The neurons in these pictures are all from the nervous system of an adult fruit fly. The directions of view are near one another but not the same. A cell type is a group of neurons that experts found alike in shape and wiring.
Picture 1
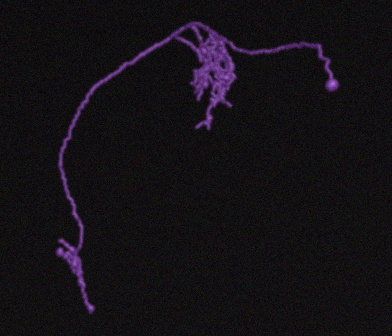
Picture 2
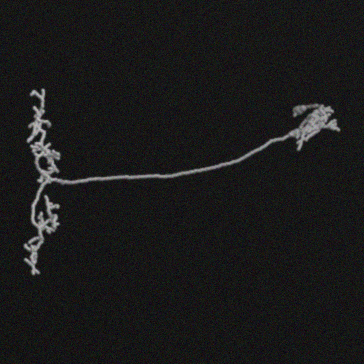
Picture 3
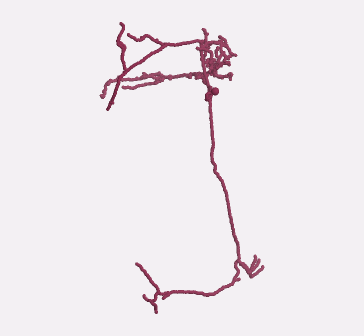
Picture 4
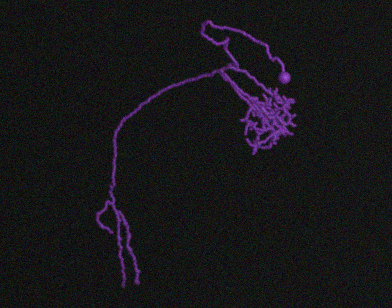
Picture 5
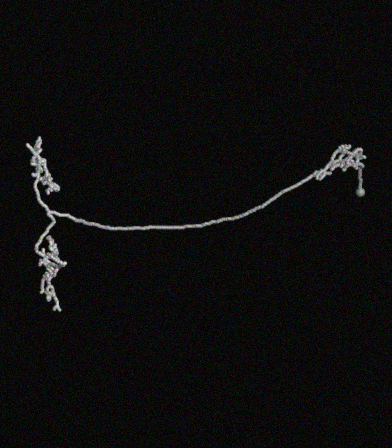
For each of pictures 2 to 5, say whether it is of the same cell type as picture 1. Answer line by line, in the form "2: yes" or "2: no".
2: no
3: no
4: yes
5: no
